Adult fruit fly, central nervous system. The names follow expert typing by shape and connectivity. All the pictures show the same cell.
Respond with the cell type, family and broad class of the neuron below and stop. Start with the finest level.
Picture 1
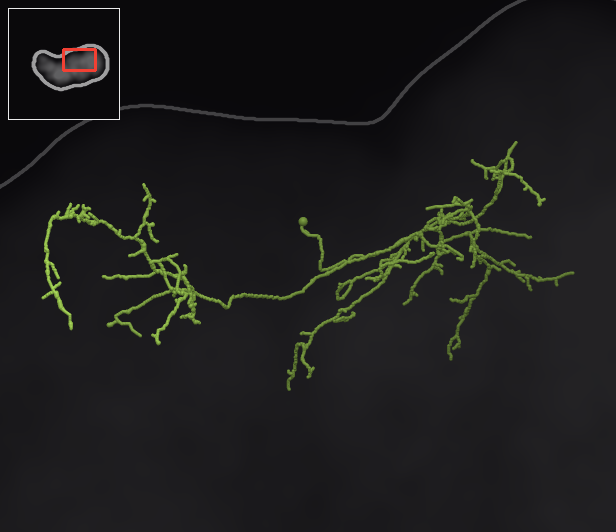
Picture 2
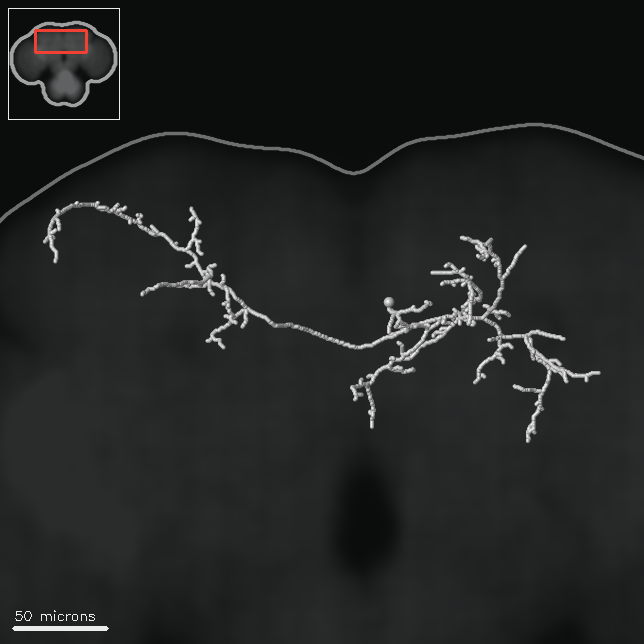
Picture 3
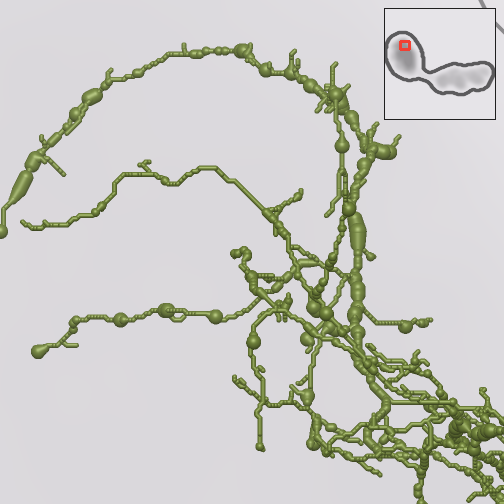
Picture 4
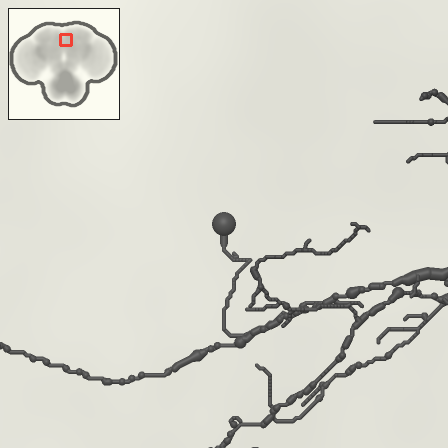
CB3074; hemilineage DM1_dorsal; central-brain intrinsic neuron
